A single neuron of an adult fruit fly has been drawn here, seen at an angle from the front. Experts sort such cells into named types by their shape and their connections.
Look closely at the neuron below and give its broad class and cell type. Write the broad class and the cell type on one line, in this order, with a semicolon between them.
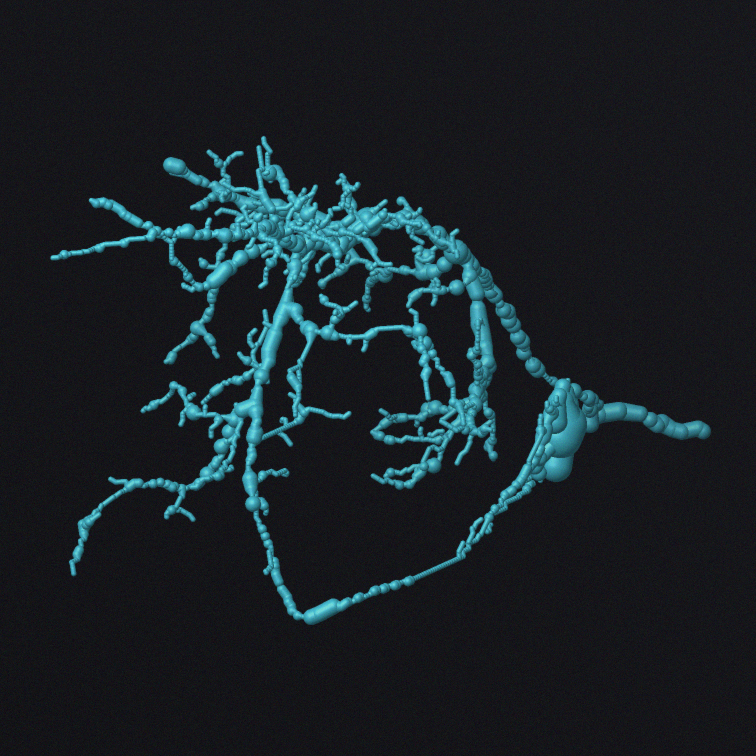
motor neuron of the nerve cord; Tr flexor MN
